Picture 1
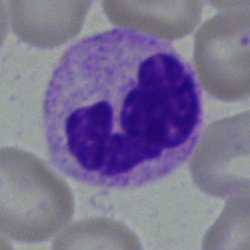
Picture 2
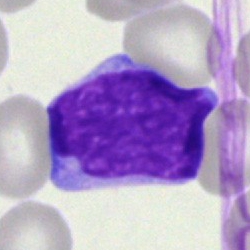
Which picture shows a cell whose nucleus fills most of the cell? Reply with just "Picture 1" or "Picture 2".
Picture 2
